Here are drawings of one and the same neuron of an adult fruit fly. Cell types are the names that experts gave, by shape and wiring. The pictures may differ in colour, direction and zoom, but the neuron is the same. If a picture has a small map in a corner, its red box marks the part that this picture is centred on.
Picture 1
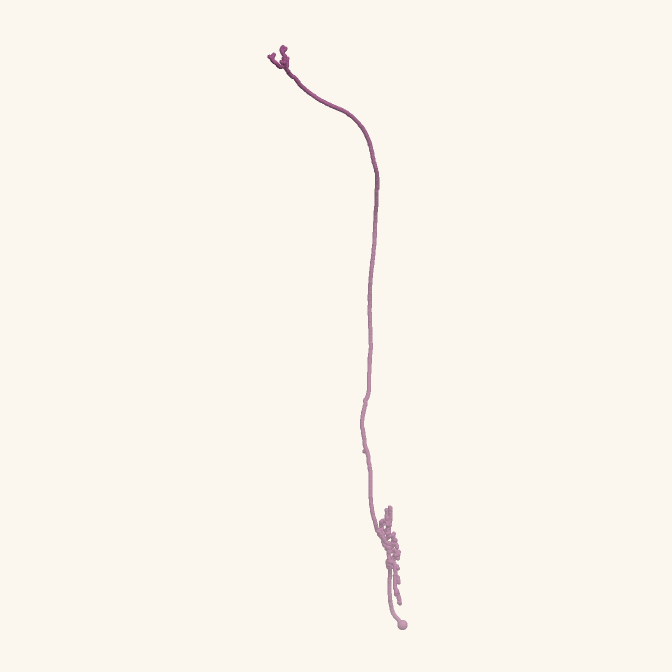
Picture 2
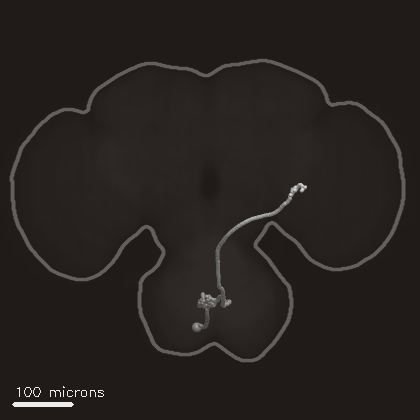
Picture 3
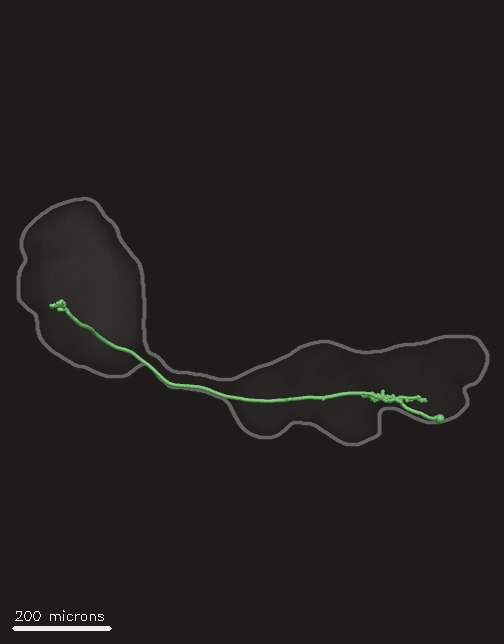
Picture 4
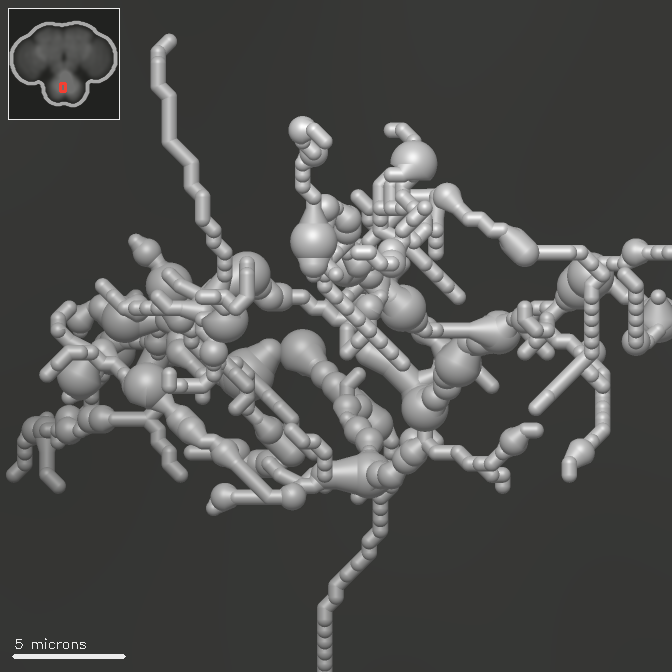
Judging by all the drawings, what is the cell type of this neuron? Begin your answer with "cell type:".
cell type: AN10B033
